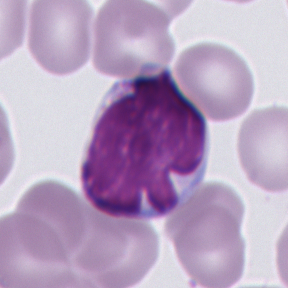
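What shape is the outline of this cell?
Oval, longer from top to bottom than from side to side.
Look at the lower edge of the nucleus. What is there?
A deep notch cutting into it.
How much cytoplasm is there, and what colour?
Only a thin, pale bluish rim, and the nucleus fills about 80% of the cell's area.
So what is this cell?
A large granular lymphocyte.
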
